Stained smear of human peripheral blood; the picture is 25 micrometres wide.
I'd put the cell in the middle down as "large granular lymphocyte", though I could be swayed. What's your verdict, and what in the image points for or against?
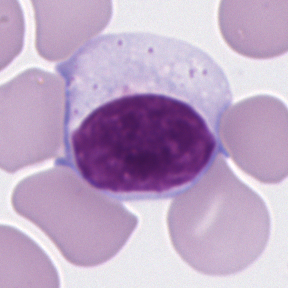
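First, cytoplasm: plentiful, pale greyish blue, a wide area rather than a thin rim, lying mostly above the nucleus, which sits in the lower part of the cell. Second, granules: a few small reddish-purple ones lie scattered in the cytoplasm. Third, nucleus: oval, about 12 by 9 micrometres, chromatin dark and clumped with paler spaces, no nucleolus visible.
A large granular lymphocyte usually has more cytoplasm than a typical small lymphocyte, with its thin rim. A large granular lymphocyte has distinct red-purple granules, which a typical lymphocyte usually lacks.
Cytoplasm and granules therefore favour large granular lymphocyte over typical lymphocyte.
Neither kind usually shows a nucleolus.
Its absence here fits both. Verdict: large granular lymphocyte.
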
